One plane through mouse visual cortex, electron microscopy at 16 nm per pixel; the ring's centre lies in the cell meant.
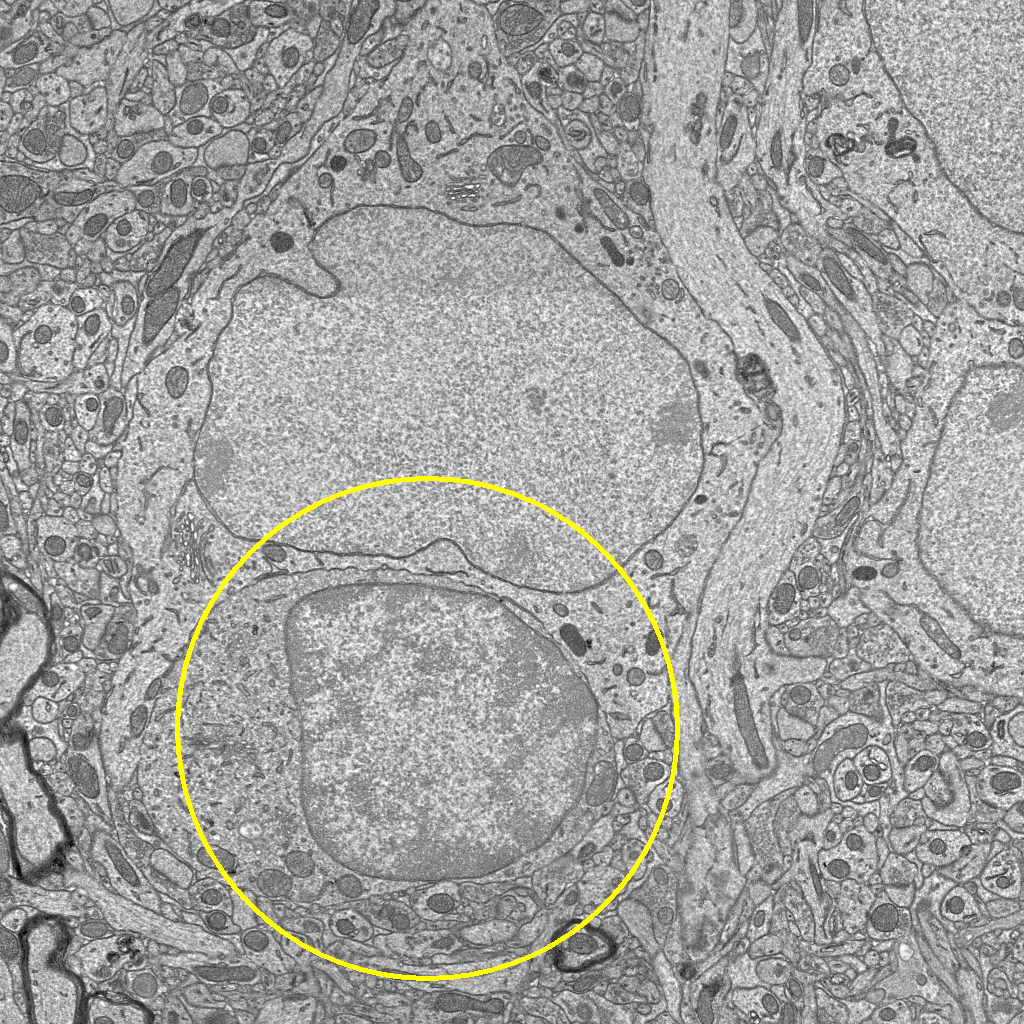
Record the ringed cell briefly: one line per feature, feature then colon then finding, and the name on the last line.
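Extent: whole nucleus within the ring; rounded oval
Envelope: mostly smooth, one shallow indentation on the left side
Chromatin: mottled, darker clumps scattered among paler areas throughout
Nucleolus: none distinct in this section
Identity: oligodendrocyte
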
